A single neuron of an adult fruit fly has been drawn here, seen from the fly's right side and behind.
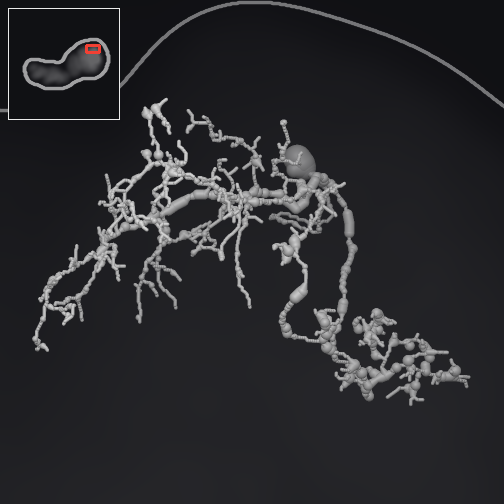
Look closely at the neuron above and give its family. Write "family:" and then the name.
family: hemilineage SMPad3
